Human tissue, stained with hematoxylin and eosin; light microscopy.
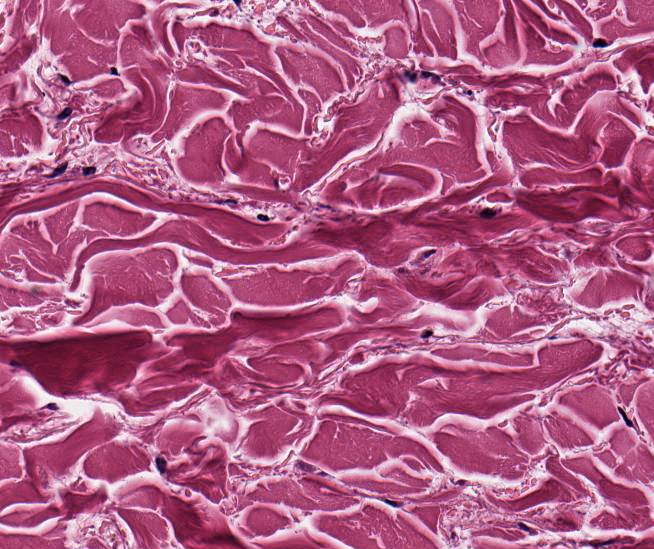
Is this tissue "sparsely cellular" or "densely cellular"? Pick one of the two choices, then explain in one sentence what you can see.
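Sparsely cellular. Fibroblast nuclei are sparse, small, dark and elongated, lying singly between the bundles.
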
